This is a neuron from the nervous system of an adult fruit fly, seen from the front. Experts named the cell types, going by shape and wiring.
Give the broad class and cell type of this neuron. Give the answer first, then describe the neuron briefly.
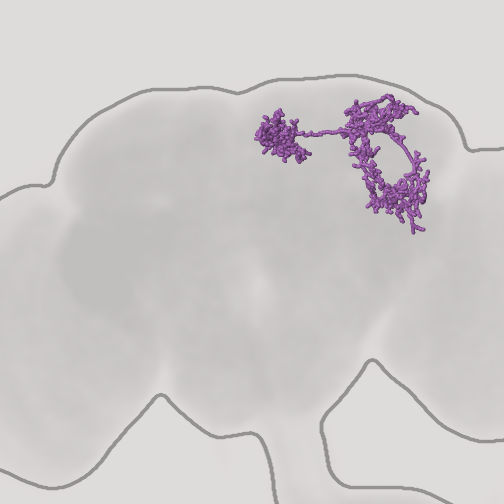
Its broad class is central-brain intrinsic neuron. Its cell type is SMP528. As drawn here it is wider than it is tall.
